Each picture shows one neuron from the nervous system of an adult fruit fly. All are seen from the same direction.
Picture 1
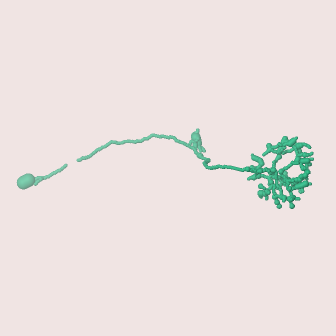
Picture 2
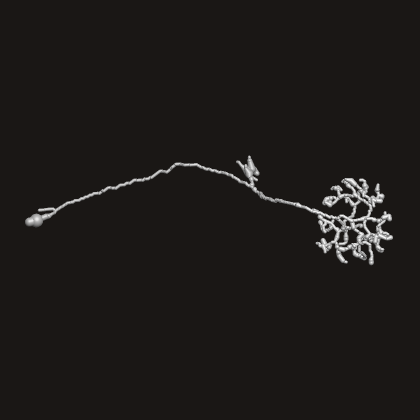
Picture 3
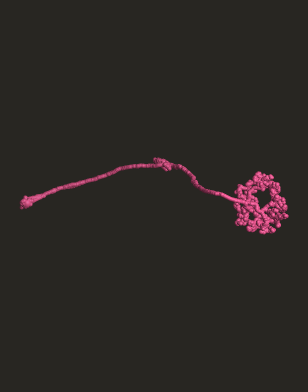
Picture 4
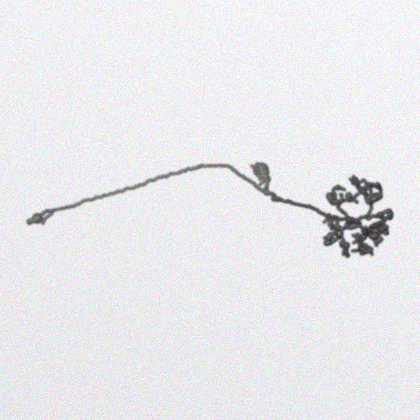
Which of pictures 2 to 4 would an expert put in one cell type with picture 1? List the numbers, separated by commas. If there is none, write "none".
2, 4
